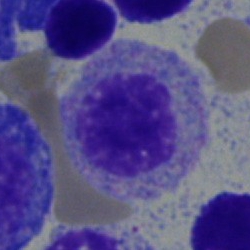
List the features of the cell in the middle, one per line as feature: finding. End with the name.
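Chromatin: finely granular, no coarse clumps
Cytoplasmic rim: moderately wide, surrounding the whole nucleus
Cytoplasm colour: pale bluish-grey
Granules: fine, purple, scattered throughout the cytoplasm
Cell: myelocyte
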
